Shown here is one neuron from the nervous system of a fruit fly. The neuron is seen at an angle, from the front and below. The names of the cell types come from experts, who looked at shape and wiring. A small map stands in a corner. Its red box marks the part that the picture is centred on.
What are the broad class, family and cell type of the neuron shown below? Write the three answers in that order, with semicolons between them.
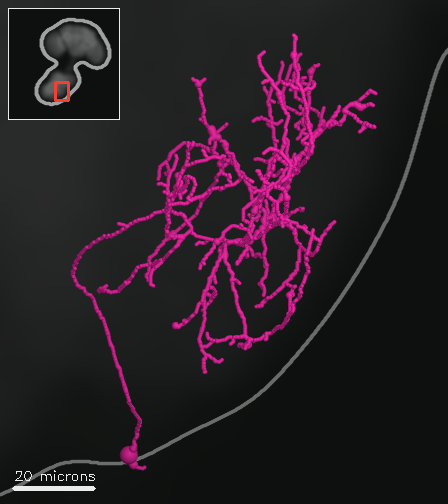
nerve-cord intrinsic neuron; hemilineage 20A.22A; IN20A.22A033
